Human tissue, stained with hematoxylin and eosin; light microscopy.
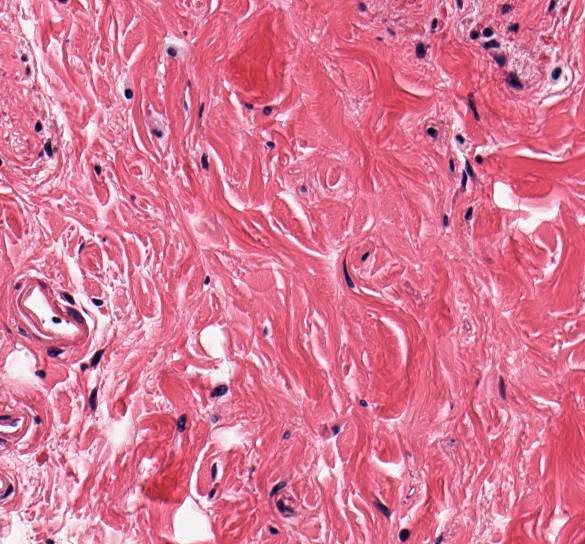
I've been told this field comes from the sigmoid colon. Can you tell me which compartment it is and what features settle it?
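The tissue in view is loose connective tissue. Connective tissue fills the field; no epithelium is present. Thick pink collagen bundles cross it in wavy, criss-crossing directions, many separated by narrow white clefts. Nuclei are sparse, small, dark and mostly elongated, lying singly between bundles, which sets it apart from smooth muscle.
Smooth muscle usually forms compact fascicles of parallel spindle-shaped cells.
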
